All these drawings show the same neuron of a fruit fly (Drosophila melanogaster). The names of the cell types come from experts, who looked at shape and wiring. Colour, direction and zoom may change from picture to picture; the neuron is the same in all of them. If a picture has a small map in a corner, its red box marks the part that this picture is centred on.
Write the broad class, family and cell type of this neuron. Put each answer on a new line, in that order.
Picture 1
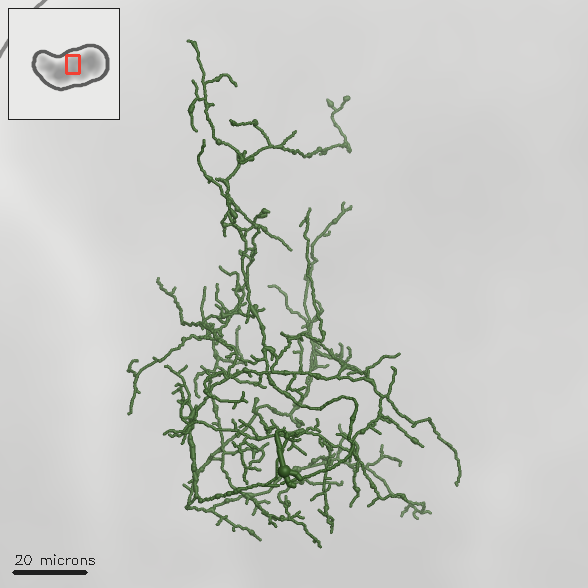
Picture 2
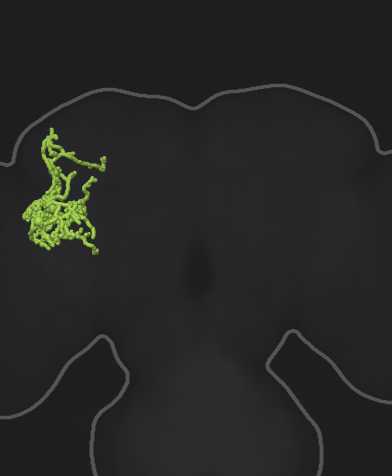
central-brain intrinsic neuron
hemilineage VLPa1_lateral
AVLP302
